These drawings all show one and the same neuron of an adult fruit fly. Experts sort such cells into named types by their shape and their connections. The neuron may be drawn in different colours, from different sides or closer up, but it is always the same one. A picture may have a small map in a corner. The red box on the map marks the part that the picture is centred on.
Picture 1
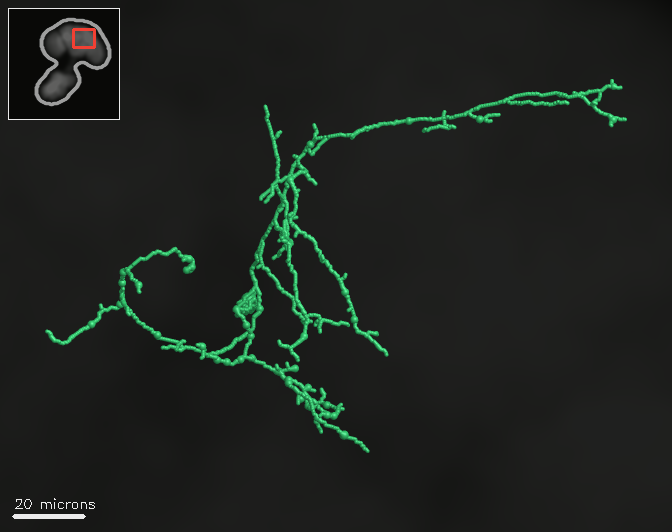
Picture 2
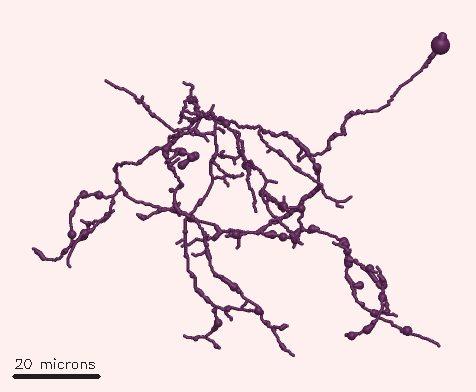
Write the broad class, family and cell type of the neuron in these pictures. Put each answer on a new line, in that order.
central-brain intrinsic neuron
hemilineage PSp3
CB1269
